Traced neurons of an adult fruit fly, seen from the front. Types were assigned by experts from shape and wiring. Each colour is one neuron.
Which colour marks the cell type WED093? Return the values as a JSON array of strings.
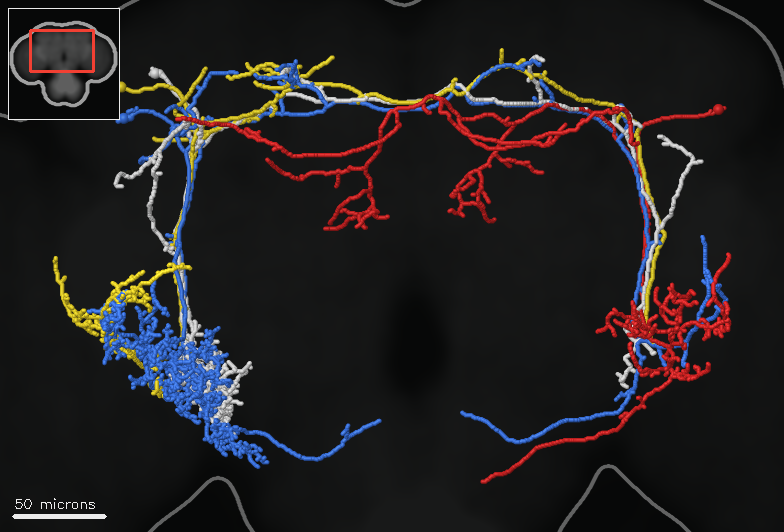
["white"]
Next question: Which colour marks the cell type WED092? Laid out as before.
["blue"]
